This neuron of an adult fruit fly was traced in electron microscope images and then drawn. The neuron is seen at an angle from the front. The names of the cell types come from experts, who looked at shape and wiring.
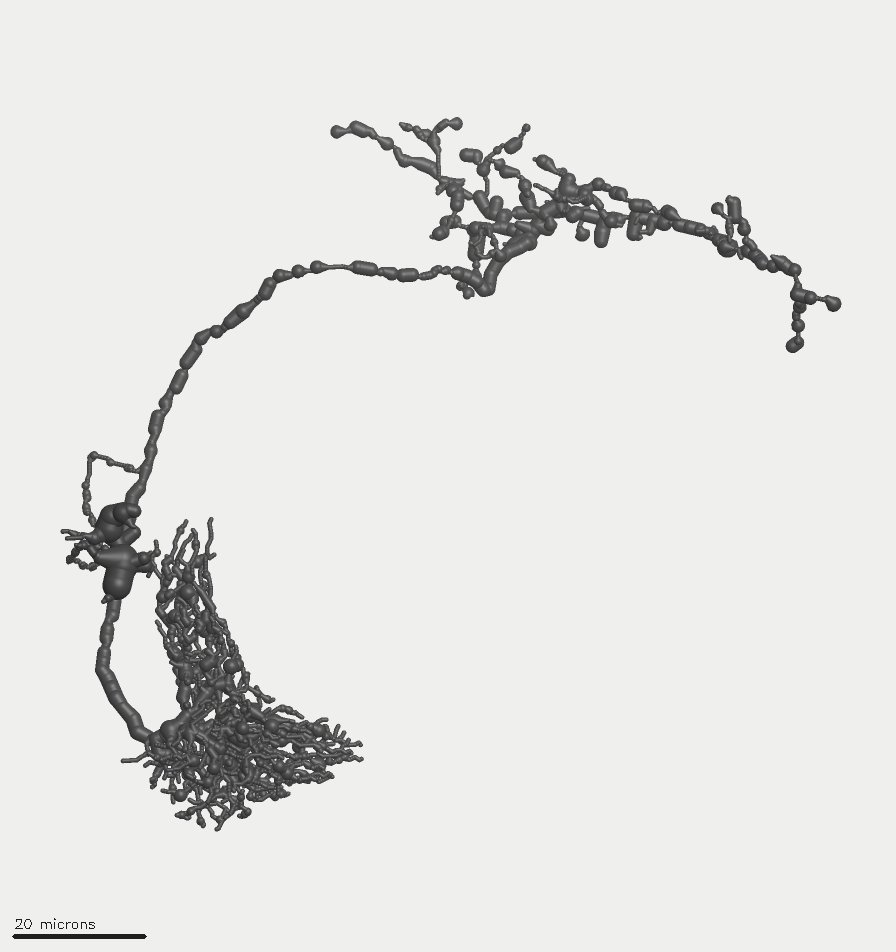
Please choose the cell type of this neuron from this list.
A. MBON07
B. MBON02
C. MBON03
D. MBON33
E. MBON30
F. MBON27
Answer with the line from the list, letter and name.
A. MBON07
